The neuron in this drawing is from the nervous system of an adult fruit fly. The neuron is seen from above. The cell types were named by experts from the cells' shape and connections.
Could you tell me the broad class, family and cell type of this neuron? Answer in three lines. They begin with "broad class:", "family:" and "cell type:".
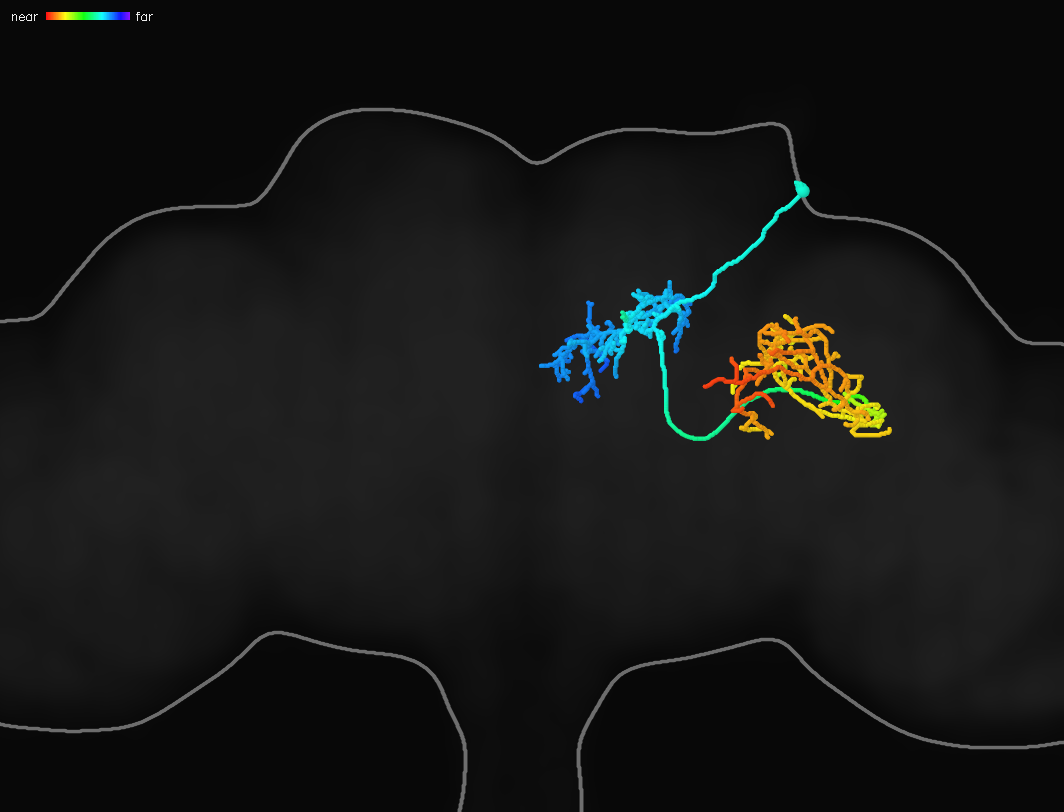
broad class: central-brain intrinsic neuron
family: hemilineage ALl1_ventral
cell type: SLP234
